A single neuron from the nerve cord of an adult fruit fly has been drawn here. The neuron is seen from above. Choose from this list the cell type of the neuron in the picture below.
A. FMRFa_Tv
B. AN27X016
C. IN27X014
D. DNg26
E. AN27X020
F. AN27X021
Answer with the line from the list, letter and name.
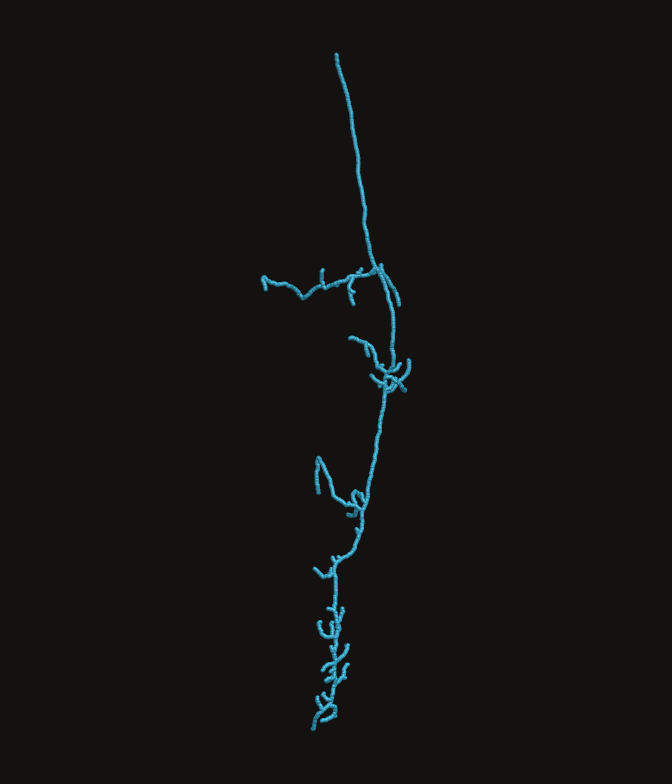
D. DNg26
